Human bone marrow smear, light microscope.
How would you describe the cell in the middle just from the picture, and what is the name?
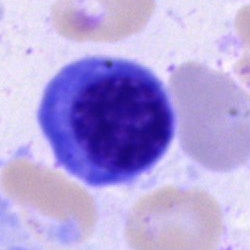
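First, the outline: round to slightly oval, with a smooth border. In the nucleus, no distinct nucleolus is visible. The cytoplasm is deeply blue, and its band is widest on the left side of the nucleus. This cell is an erythroblast.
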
